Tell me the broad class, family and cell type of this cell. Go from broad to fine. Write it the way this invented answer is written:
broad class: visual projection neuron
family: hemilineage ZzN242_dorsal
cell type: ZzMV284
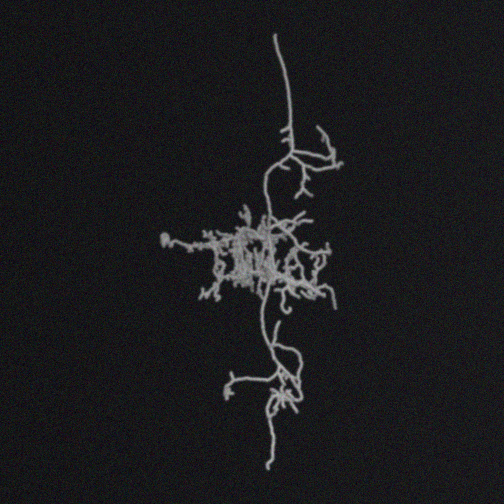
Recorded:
broad class: ascending neuron
family: hemilineage 18B
cell type: AN18B004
